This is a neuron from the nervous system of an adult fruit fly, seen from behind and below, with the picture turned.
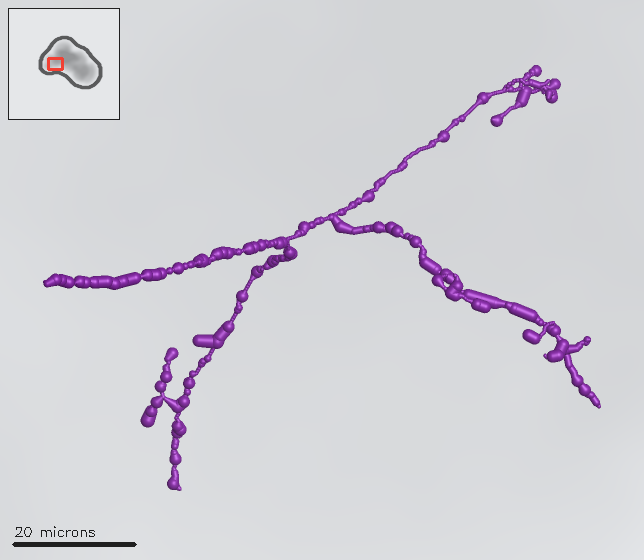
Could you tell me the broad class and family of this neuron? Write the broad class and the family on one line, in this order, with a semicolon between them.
sensory neuron entering the nerve cord; class mechanosensory proprioceptive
